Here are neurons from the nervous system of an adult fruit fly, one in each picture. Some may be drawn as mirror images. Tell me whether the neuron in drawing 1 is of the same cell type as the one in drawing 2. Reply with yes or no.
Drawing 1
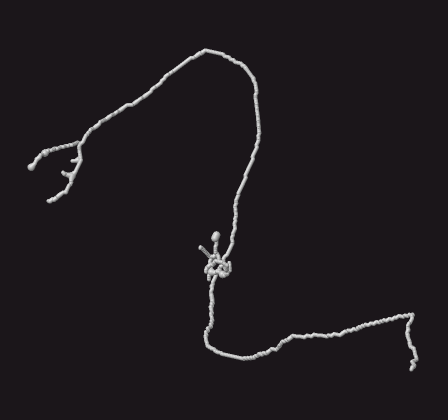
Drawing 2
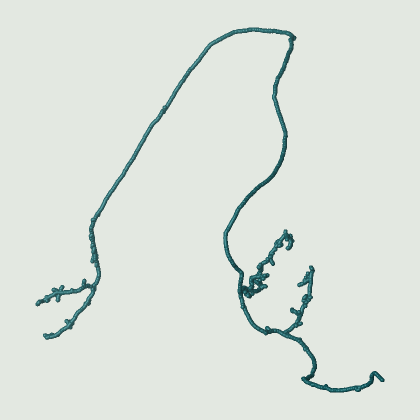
no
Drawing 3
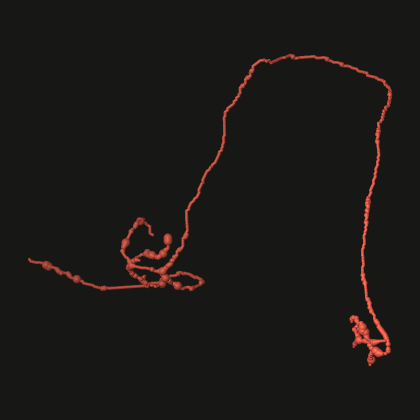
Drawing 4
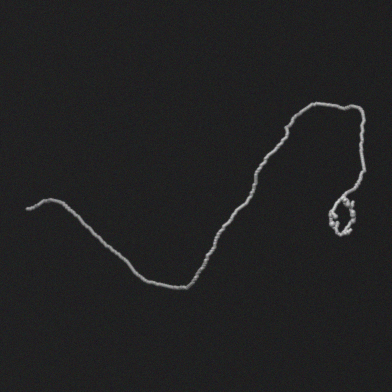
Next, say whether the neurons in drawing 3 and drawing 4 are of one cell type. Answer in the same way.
no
